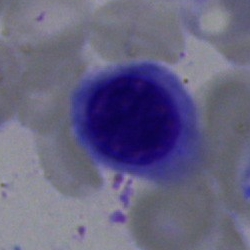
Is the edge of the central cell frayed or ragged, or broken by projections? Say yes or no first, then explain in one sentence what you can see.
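No. The cell has a roughly round, smooth outline.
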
